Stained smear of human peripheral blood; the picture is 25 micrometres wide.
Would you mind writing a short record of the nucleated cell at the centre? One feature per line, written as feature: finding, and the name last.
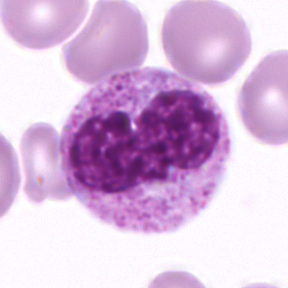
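Nucleus: divided into two lobes
Join between lobes: a broad band of nuclear material, not a thin thread
Outline: round and smooth
Cytoplasm: no vacuoles seen
Cell: band neutrophil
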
